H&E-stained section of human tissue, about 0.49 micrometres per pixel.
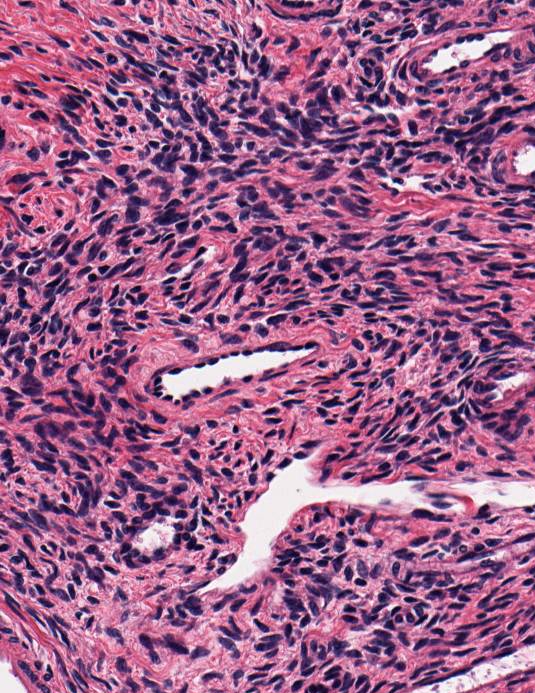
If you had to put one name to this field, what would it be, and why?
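Ovarian cortex is the answer. Densely packed spindle-to-ovoid cells in short, intersecting fascicles fill nearly the whole field; their nuclei are dark and oval to elongated, their pink cytoplasm scant and poorly defined.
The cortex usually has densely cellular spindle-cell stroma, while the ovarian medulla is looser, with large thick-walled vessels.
Here the scattered vascular spaces are thin-walled, slit-like and lined by flat endothelial cells. Fine pink collagen fibres run between the cells.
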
